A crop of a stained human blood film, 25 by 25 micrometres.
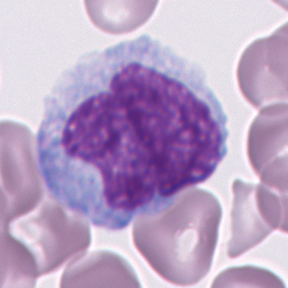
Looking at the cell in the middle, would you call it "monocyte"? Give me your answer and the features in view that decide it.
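Cytoplasm colour first: pale grey-blue.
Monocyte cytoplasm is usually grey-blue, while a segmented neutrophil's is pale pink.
So the colour sides with monocyte, against segmented neutrophil. Next, the texture is finely dusty, without coarse granules.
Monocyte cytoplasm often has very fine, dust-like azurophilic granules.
That texture goes with monocyte. No distinct nucleolus shows.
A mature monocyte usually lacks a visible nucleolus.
The nucleus, about 13 micrometres across, has a deep notch on its lower left side. Monocyte fits.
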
